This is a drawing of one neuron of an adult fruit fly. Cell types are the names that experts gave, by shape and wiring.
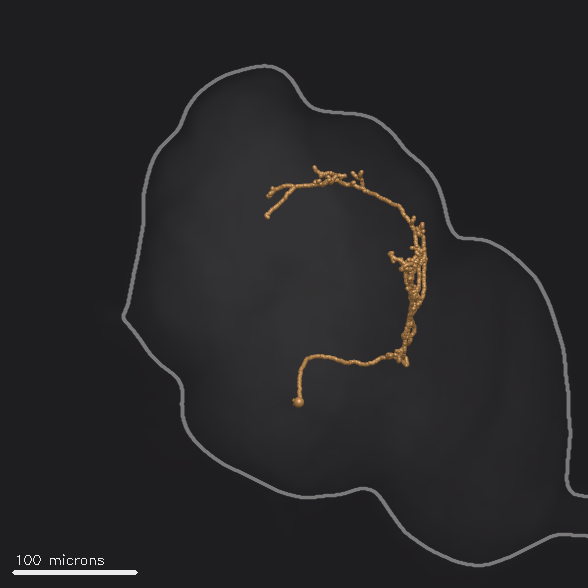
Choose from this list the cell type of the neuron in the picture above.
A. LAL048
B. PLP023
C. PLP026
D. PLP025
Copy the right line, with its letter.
C. PLP026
